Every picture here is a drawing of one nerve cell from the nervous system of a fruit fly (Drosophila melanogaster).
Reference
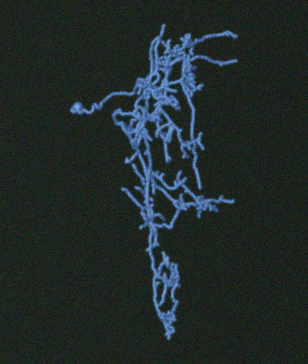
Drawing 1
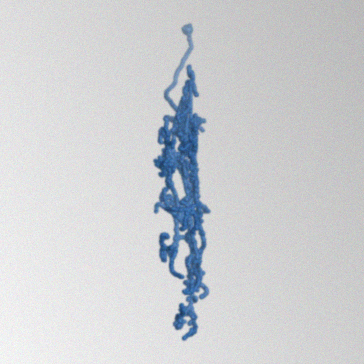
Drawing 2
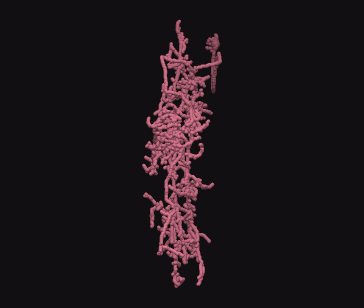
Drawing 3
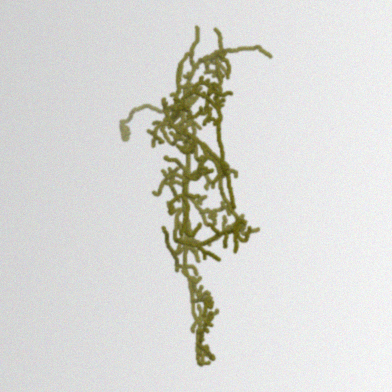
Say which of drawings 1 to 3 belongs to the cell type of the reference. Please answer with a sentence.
The nerve cell in drawing 3 is of the same cell type.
